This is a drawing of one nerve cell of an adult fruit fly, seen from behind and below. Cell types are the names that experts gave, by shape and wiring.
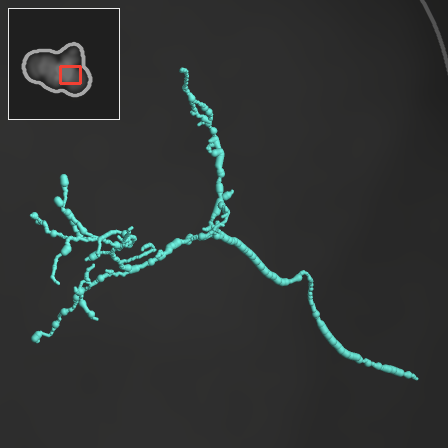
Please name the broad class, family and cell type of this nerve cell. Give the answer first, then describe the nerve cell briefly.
It is a sensory neuron entering the nerve cord. Its family is called class mechanosensory proprioceptive. Its cell type is SNpp62. No cell body is drawn. In this view it is about as wide as it is tall.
